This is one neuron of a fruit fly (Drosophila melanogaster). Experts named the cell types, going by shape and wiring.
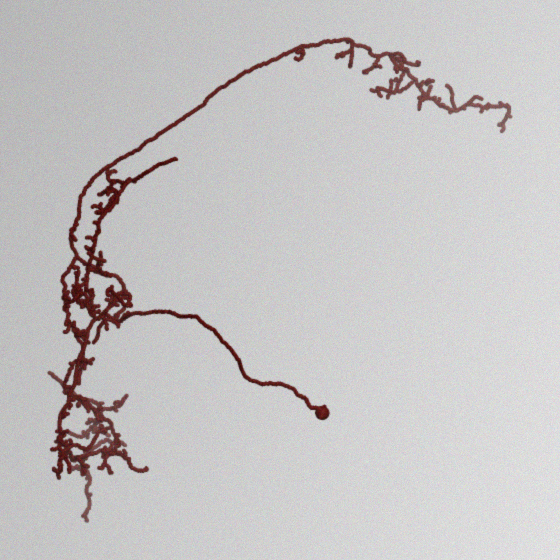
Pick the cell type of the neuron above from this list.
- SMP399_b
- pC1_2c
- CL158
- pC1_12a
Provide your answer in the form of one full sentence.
The type assigned to this neuron is pC1_2c.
